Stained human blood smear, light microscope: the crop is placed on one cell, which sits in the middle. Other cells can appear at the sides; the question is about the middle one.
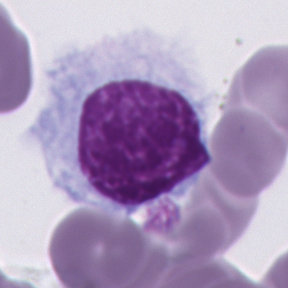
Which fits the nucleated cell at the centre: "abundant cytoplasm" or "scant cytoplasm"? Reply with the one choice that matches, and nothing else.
Abundant cytoplasm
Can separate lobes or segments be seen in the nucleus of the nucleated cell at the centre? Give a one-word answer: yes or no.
No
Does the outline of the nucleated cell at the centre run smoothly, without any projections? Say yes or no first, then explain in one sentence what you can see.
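No. The edge of the cytoplasm is ragged, with fine hair-like projections around much of the cell.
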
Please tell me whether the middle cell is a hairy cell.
yes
